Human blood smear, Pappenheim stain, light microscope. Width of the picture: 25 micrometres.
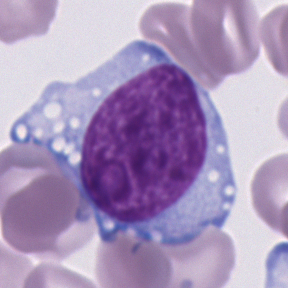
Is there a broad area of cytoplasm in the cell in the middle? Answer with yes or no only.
Yes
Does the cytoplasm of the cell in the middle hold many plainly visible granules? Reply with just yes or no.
No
